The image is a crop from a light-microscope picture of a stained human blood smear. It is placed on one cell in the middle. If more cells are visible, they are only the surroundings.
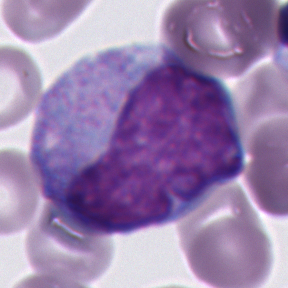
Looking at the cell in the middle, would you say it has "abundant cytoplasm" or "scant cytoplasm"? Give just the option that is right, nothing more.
Abundant cytoplasm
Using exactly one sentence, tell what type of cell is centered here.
The cell found in the middle of this crop is a promyelocyte.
